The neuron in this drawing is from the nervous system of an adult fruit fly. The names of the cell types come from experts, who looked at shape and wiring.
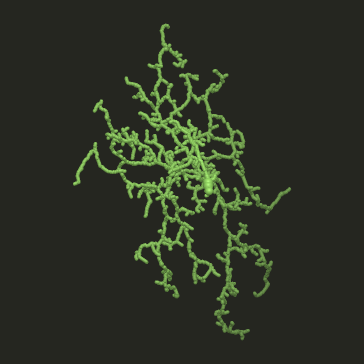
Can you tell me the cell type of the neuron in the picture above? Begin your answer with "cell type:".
cell type: Dm20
